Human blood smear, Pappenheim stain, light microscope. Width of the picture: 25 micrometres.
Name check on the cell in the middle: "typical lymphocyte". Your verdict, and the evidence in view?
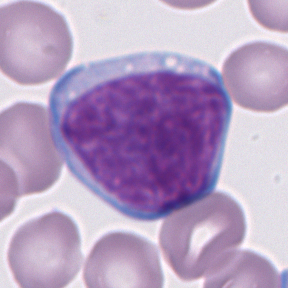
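Typical lymphocyte does not fit; this cell is a myeloblast. Size decides it: the cell is about 16 micrometres across, with a nucleus of about 15 by 12 micrometres.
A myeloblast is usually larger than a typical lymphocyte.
The cytoplasm contains no granules, which agrees with myeloblast.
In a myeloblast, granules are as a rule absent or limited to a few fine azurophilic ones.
The nucleus fills about 70% of the cell's area, which does not count against typical lymphocyte.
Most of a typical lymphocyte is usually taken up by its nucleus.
Otherwise, the outline is roughly triangular with rounded corners, and the unlobed nucleus follows that shape. The cytoplasm is pale blue with a deeper blue outer edge, and a few small clear vacuoles lie along its top edge.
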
